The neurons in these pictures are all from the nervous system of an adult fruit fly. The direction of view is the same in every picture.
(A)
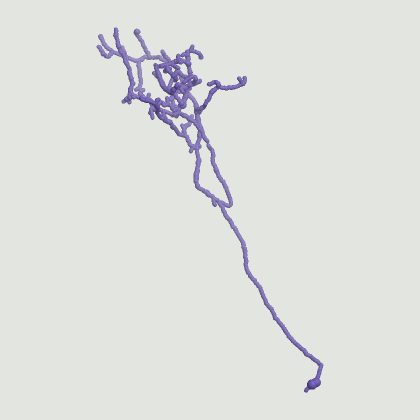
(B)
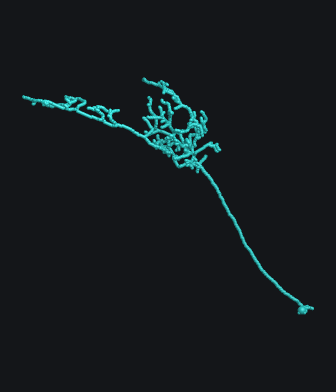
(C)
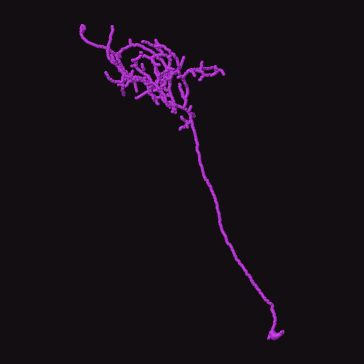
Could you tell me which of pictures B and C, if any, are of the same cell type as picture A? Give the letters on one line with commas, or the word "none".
C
